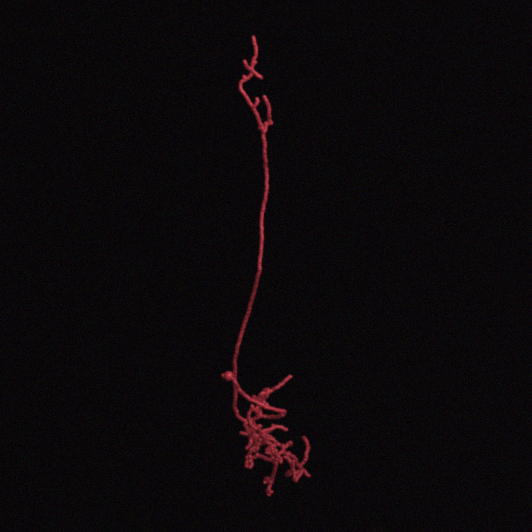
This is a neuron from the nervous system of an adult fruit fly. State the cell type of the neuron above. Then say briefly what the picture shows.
It is of cell type AN08B110. This is an ascending neuron. As drawn here it is more than twice as tall as it is wide.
